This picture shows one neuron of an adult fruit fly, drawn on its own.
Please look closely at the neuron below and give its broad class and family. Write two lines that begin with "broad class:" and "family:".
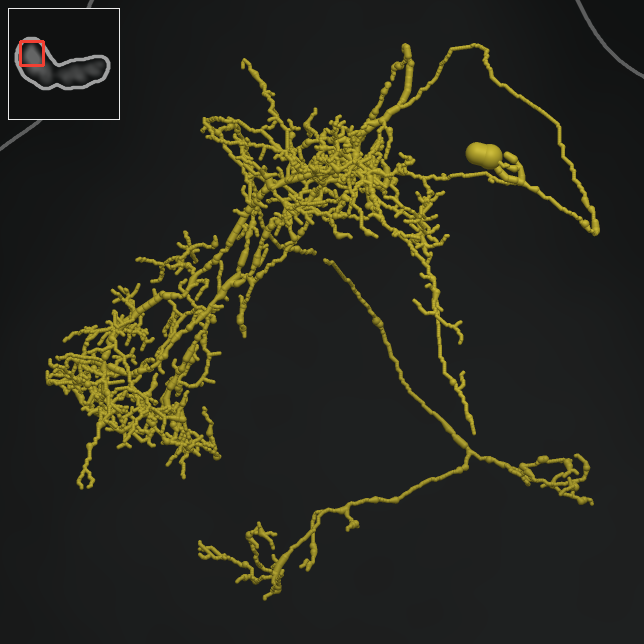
broad class: central-brain intrinsic neuron
family: LHPV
